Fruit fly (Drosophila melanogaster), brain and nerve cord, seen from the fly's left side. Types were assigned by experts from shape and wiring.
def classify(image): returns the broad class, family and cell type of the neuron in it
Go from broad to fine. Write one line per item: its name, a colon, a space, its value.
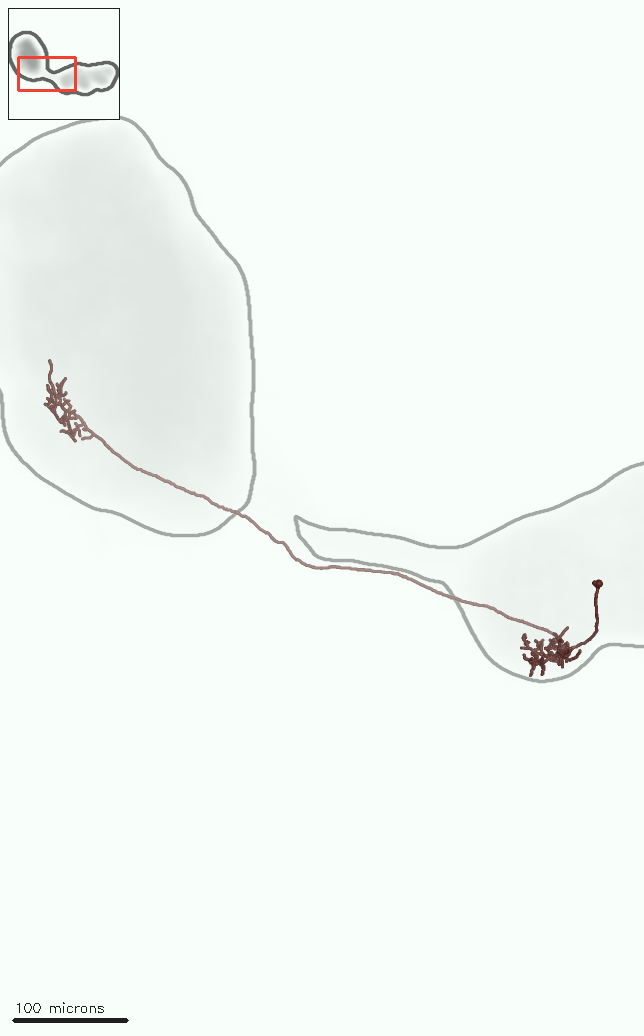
broad class: ascending neuron
family: hemilineage 01B
cell type: AN01B018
